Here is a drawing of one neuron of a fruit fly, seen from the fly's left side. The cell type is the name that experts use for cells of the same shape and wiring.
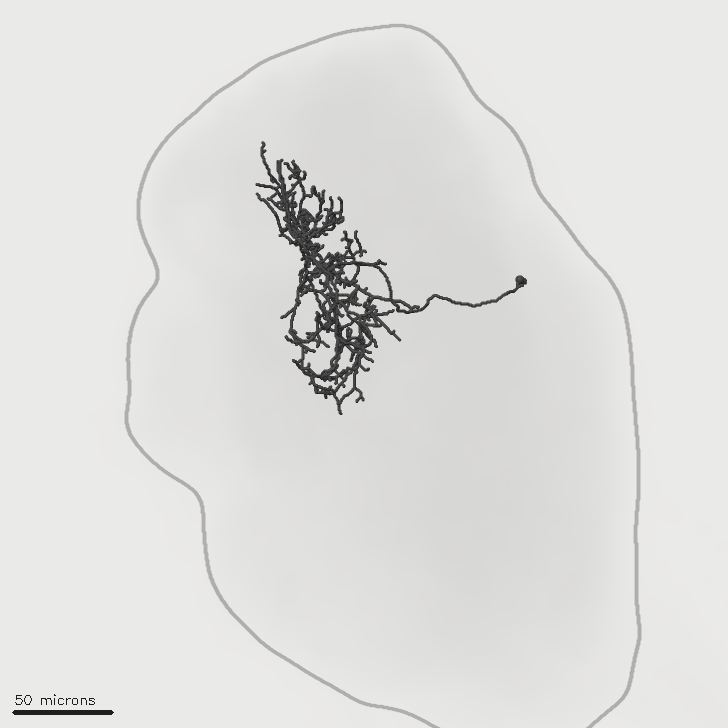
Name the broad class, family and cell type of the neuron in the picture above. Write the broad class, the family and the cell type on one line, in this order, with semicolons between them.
central-brain intrinsic neuron; hemilineage DL2_ventral; AVLP567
